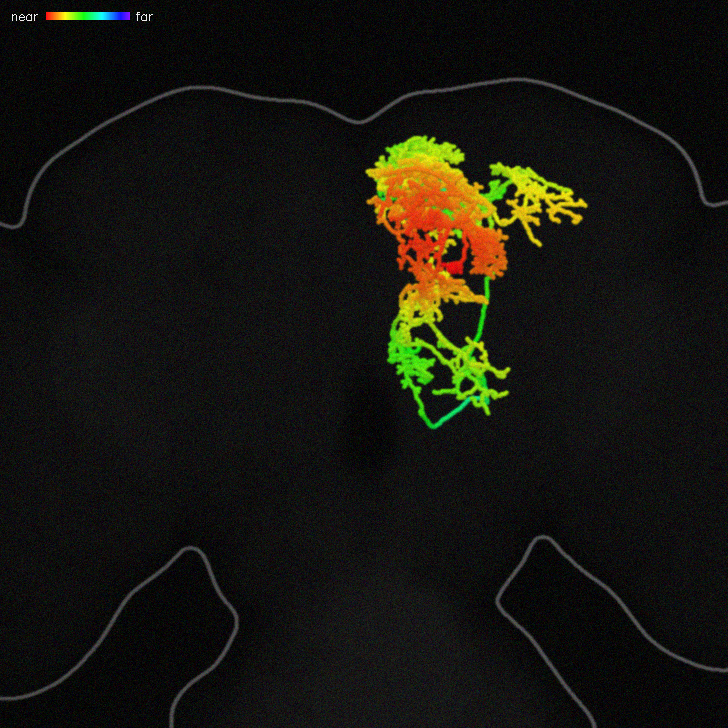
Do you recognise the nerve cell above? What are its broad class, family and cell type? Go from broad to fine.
central-brain intrinsic neuron; MBON; MBON35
